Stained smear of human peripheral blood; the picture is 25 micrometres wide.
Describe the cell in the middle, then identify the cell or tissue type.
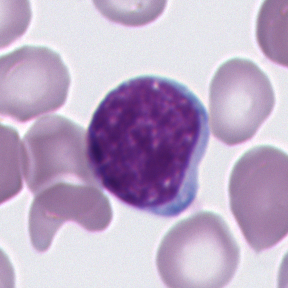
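Looking around the edge first: the outline is smooth, with no surface projections. The cytoplasmic rim is widest toward the lower right. I see no granules in it, and no vacuoles either. So what we have is a typical lymphocyte.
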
